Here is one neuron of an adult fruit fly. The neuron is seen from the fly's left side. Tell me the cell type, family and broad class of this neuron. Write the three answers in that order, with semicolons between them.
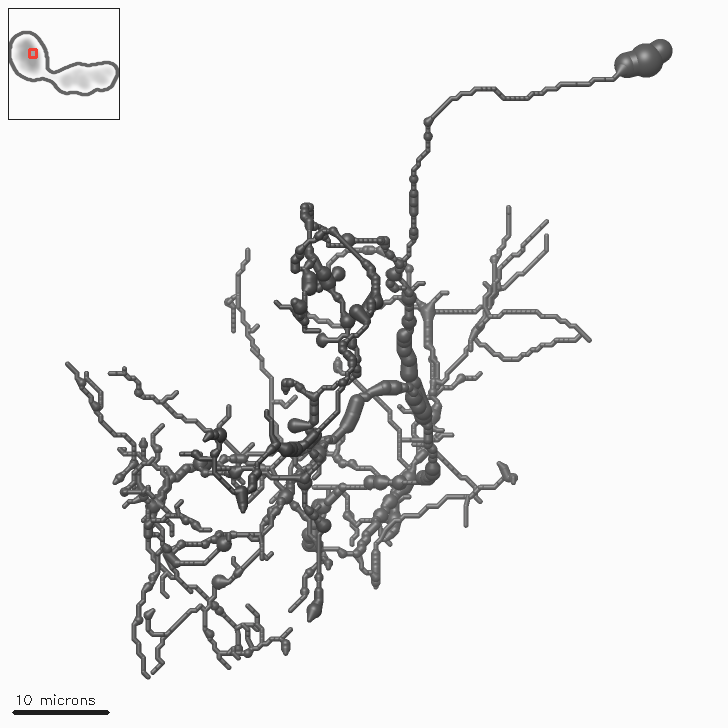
LoVP20; hemilineage PSp3; visual projection neuron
